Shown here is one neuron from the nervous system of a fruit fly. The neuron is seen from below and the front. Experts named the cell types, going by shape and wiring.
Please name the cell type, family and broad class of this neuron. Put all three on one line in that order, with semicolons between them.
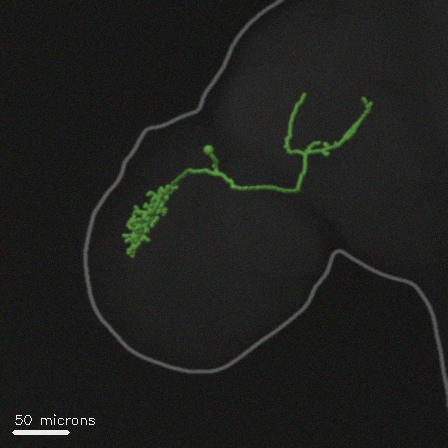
MeVP12; MeVP; visual projection neuron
